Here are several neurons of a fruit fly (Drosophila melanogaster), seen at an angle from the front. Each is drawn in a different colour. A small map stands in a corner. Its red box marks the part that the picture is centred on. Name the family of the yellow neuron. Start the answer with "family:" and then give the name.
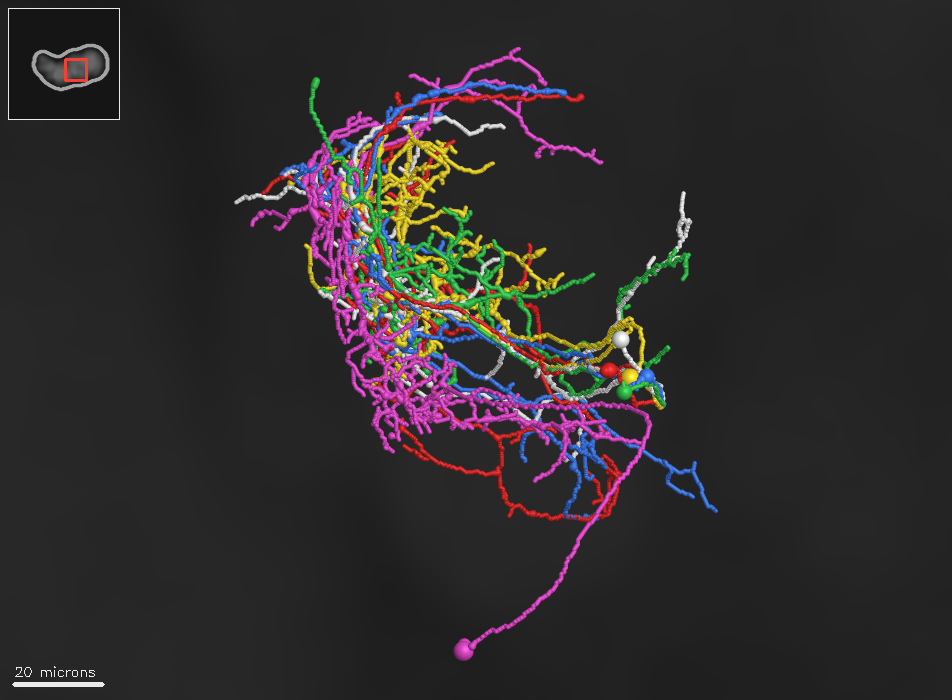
family: hemilineage LALa1_posterior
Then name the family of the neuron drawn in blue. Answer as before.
family: hemilineage LALa1_posterior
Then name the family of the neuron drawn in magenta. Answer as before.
family: hemilineage WEDa2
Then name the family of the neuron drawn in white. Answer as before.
family: hemilineage LALa1_posterior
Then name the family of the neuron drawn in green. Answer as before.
family: hemilineage LALa1_posterior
